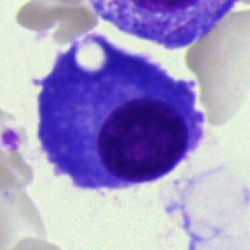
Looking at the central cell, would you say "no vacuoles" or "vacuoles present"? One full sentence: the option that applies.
What the cytoplasm of this cell holds is one or more clear vacuoles.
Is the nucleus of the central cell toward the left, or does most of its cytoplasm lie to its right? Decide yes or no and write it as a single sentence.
No, this cell has its nucleus set toward the right.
